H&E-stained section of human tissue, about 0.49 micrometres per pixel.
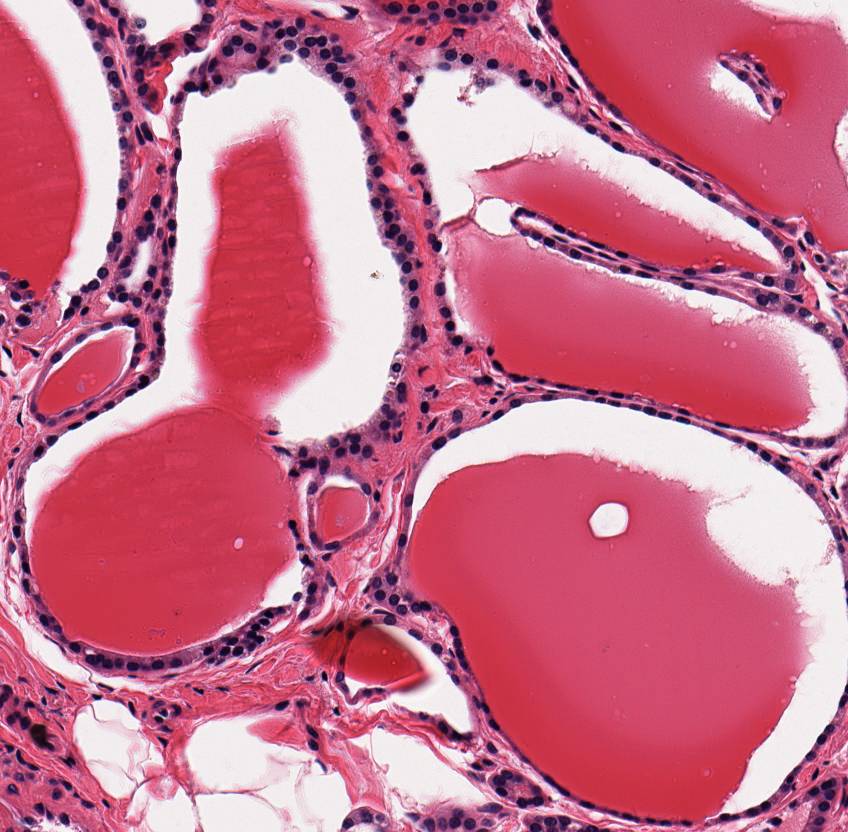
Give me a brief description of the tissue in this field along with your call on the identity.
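I see closely packed follicles filling the field, ranging widely in size: small ones in the centre and left, very large ones at the right. Several, mainly in the upper half, are elongated or irregular. Each is lined by one layer of flattened to low cuboidal cells, their small, round, dark nuclei evenly spaced. This is thyroid.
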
